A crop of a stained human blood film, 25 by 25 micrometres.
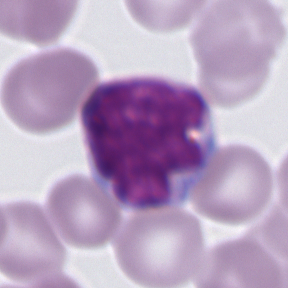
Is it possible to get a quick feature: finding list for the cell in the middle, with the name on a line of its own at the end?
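Cell size: about 12 micrometres across
Nucleus: about 11 micrometres across, filling about 80% of the cell's area
Nuclear contour: notch at the lower right
Chromatin: dense, clumped, deep purple
Cytoplasm: most visible along the right and lower edges
Bright spot: small, white, at the right edge of the nucleus
Name: large granular lymphocyte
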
